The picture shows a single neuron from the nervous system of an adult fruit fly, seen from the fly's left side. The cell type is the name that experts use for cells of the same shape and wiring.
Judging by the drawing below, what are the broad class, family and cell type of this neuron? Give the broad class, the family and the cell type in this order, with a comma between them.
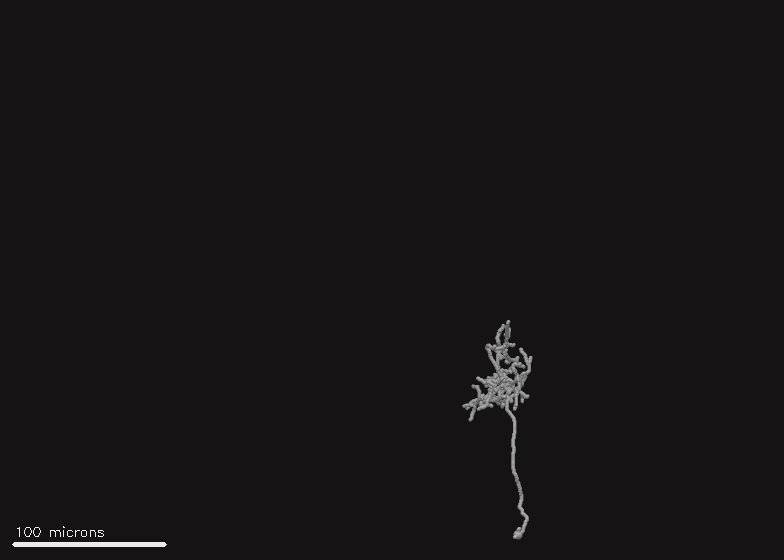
central-brain intrinsic neuron, hemilineage LB3, CB2792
